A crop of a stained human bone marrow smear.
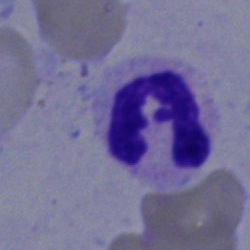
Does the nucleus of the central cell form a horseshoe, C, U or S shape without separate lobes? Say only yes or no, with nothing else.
Yes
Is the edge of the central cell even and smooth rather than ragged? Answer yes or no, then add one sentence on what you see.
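Yes. The cell has a round, smooth outline.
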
